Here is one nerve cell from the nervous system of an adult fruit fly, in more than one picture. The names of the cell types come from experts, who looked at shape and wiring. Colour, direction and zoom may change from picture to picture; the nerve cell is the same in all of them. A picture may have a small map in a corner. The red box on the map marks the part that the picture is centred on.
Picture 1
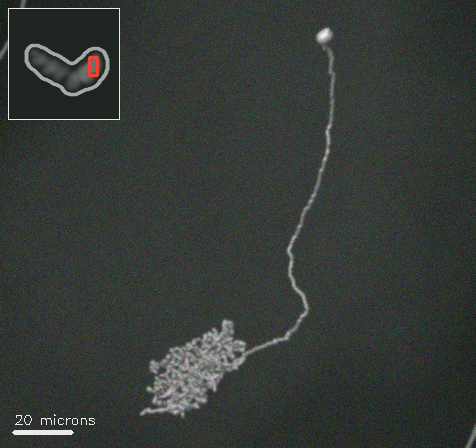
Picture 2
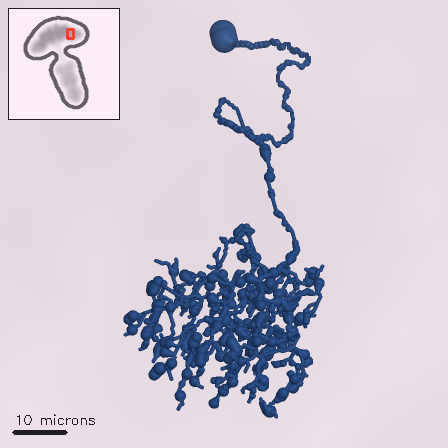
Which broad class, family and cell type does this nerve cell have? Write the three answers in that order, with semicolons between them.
optic-lobe intrinsic neuron; Pm; Pm2a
